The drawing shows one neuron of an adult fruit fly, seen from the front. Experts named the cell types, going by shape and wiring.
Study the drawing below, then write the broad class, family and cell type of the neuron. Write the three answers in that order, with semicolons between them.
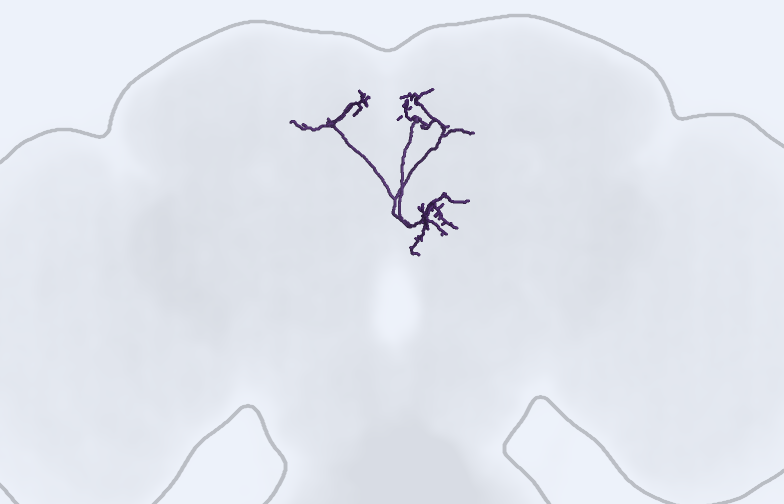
central-brain intrinsic neuron; hemilineage DM1_antero_dorsal; CB1866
